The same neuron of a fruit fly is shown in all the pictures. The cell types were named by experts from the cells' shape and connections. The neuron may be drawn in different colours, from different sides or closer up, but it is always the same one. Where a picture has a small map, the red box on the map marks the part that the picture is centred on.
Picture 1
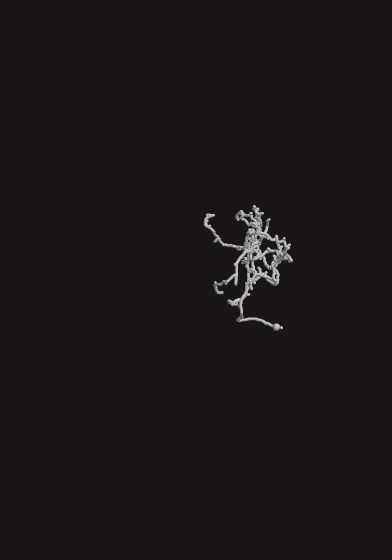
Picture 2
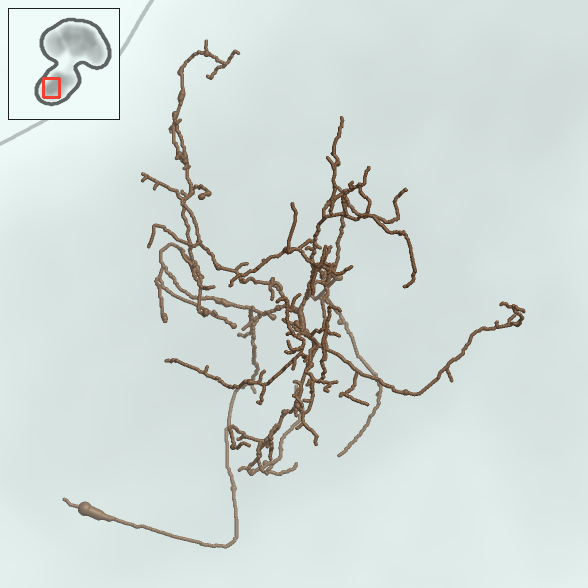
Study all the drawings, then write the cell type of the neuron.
IN20A.22A050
